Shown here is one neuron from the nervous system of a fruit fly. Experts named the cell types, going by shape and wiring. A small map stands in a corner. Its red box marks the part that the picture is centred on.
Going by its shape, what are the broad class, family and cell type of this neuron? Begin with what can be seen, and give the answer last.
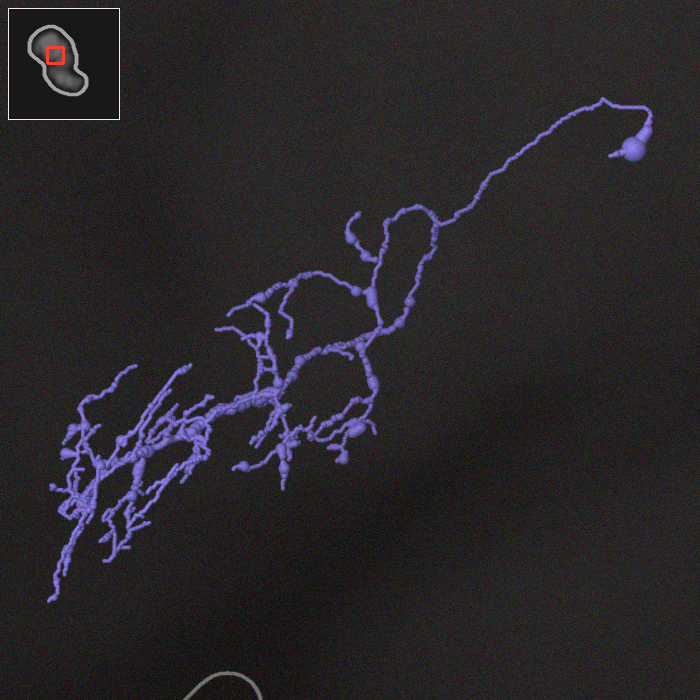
Its cell body lies at the upper right of the picture. The picture shows dozens of branch ends. Its broad class is central-brain intrinsic neuron. The family is hemilineage DM5_ventral. It is of cell type CB3953.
